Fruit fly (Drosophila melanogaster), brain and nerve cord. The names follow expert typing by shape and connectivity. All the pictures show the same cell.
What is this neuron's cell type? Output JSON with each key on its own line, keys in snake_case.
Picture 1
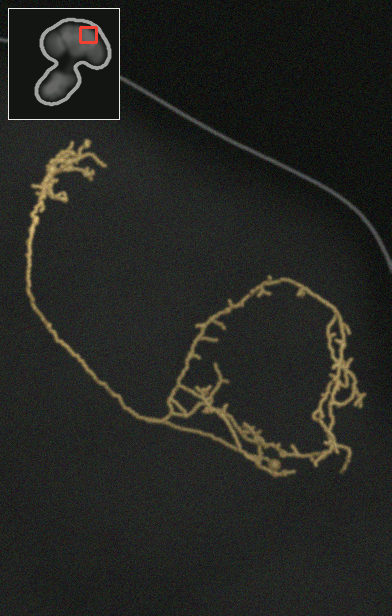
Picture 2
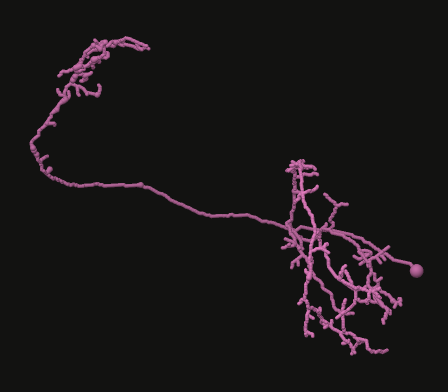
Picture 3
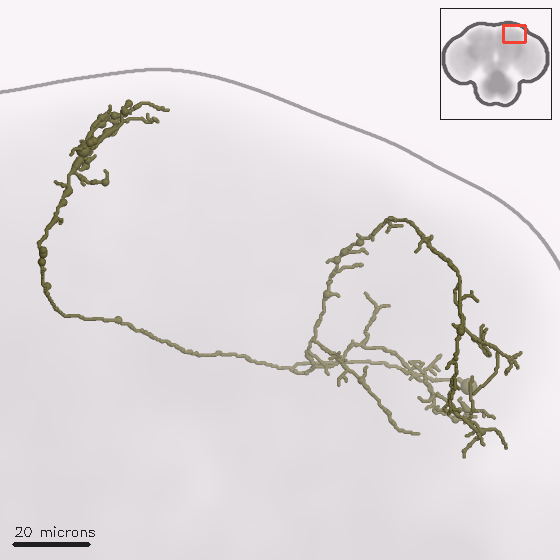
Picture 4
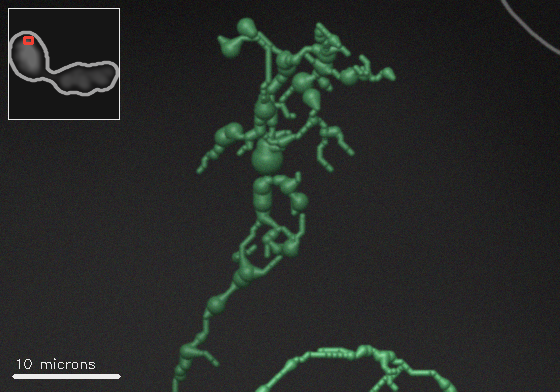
{
 "cell_type": "LHPV5a3"
}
